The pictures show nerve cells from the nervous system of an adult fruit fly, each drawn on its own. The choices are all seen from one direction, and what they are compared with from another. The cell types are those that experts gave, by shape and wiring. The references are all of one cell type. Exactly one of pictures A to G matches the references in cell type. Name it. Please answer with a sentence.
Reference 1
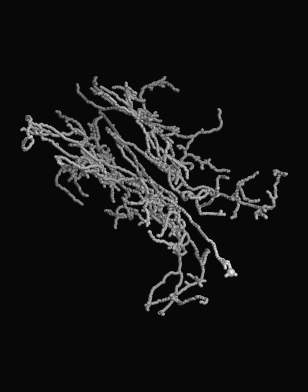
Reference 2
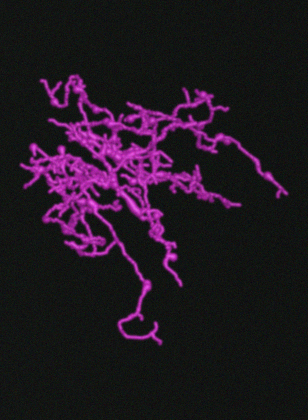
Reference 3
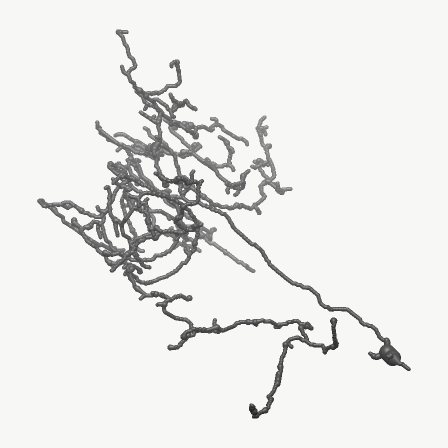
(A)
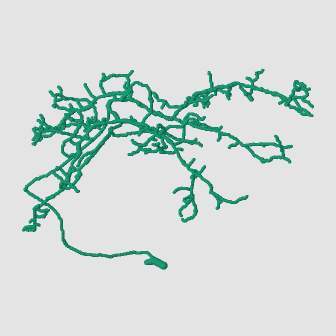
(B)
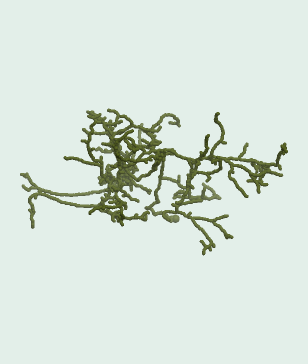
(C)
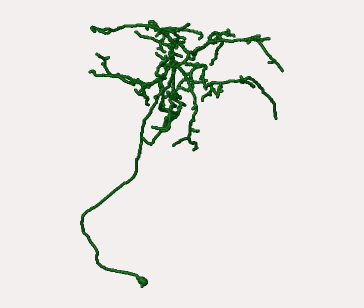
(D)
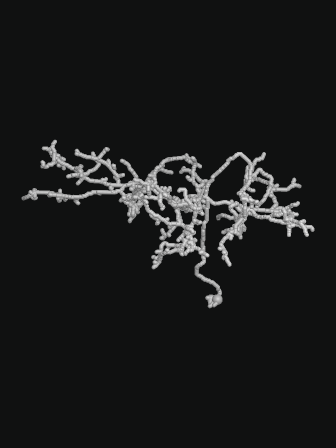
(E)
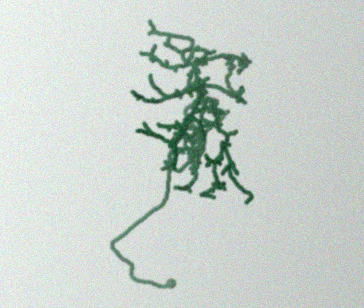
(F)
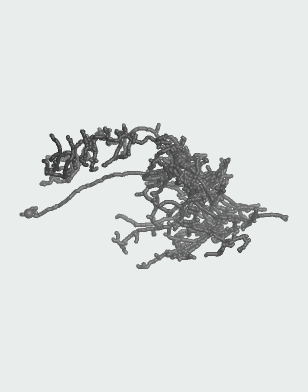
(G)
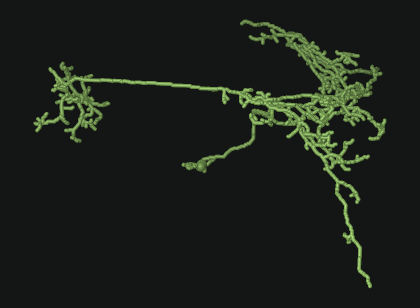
Picture F is of the same cell type.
